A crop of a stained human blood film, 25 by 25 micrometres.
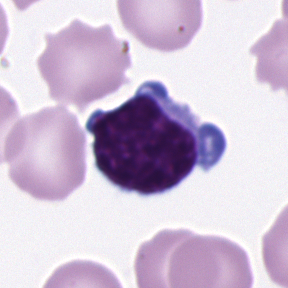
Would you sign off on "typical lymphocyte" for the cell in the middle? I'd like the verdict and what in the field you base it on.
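Typical lymphocyte fits; normoblast does not. The cytoplasm is a scant pale blue rim, mostly along the upper right side, which goes with typical lymphocyte.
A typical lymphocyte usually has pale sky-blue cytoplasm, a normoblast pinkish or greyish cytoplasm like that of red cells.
The chromatin is dense and dark purple with a visible coarse, clumped texture, which tells against normoblast.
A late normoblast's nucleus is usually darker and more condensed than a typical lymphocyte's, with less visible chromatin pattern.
The nucleus is roughly round with a slightly flattened, dented upper edge, which also tells against normoblast.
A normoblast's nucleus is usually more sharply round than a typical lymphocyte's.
The nucleus measures about 10 by 8 micrometres within a cell of about 12 by 10 micrometres.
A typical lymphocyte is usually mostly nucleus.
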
